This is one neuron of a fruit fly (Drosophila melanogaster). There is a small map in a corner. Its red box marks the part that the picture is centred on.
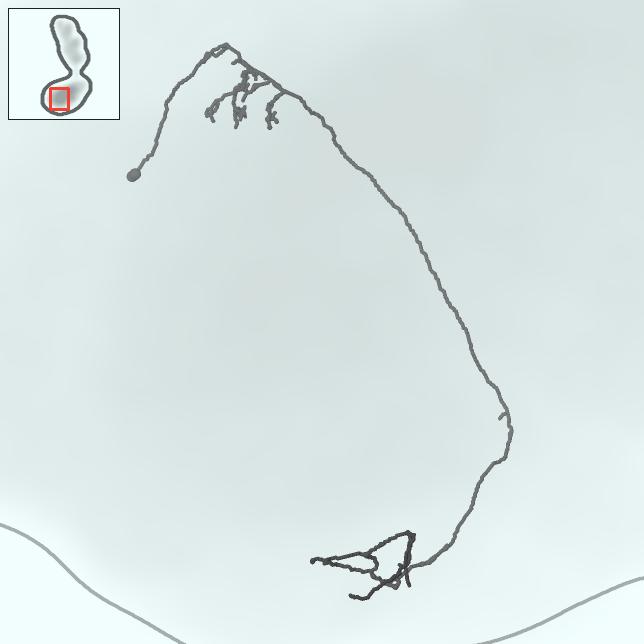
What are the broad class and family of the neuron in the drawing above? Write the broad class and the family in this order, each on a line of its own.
central-brain intrinsic neuron
class Kenyon Cell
